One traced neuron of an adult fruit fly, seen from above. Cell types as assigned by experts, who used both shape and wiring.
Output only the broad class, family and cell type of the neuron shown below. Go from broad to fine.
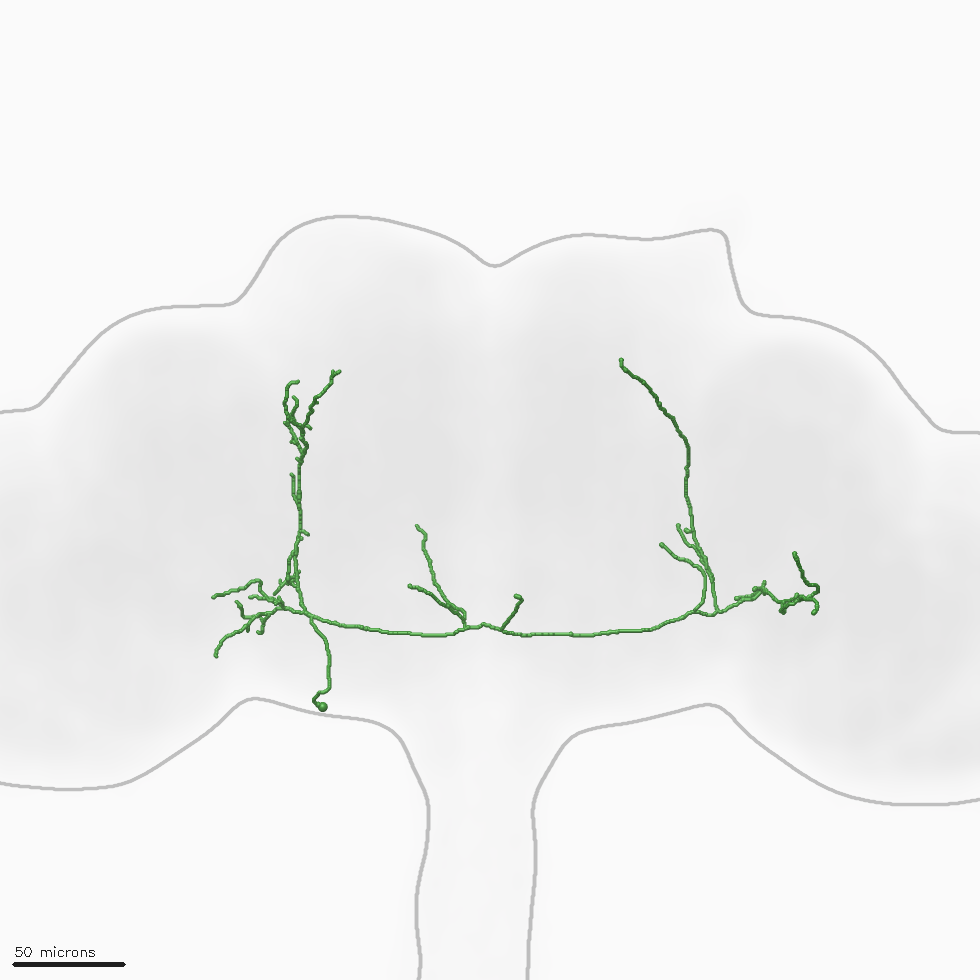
central-brain intrinsic neuron; hemilineage DM6_ventral; LAL189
